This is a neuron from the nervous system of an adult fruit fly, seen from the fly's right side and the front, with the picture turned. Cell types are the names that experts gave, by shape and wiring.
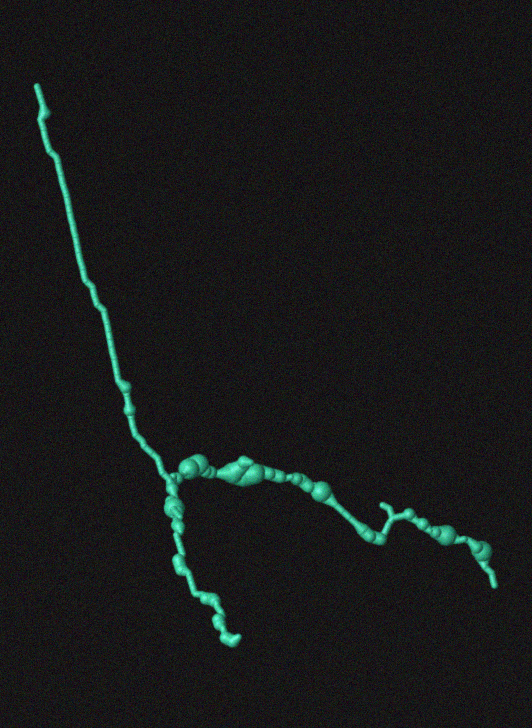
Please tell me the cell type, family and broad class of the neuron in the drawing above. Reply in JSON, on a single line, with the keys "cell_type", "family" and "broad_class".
{"cell_type": "SNta27", "family": "class mechanosensory tactile", "broad_class": "sensory neuron entering the nerve cord"}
